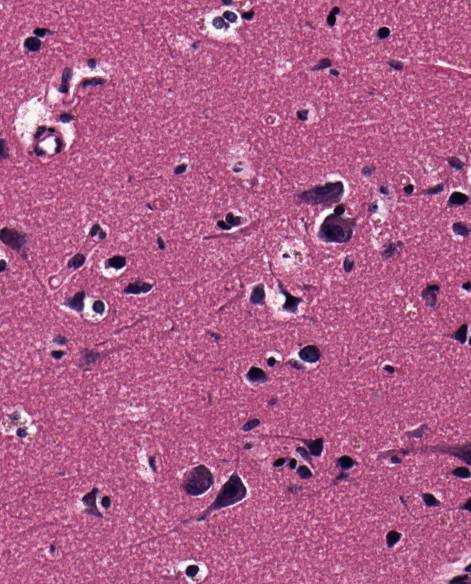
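Cerebral cortex: cells lie singly in a pink, finely granular fibrillary background filling the whole field. Large neurons with triangular cell bodies and purple cytoplasm occupy the lower centre, with thin fibrillary processes extending from several. Many small, round, dark nuclei with scant cytoplasm lie between them.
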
